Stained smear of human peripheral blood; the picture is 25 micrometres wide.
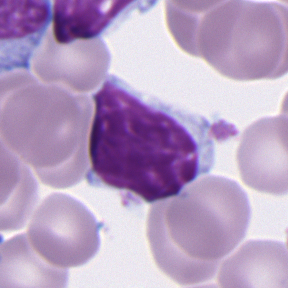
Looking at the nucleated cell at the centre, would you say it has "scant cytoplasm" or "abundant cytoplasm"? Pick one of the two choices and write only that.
Scant cytoplasm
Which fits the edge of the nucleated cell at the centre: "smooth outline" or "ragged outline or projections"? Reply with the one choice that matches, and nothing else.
Ragged outline or projections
